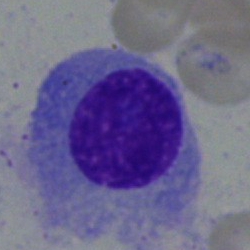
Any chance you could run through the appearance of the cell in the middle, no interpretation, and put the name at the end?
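Ragged, irregular outline, most of all at the lower left. The nucleus is off-centre, with the wider rim of cytoplasm below and to the left of it. No distinct granules show in the cytoplasm, and the whole picture is slightly blurred. Call it a plasma cell.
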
